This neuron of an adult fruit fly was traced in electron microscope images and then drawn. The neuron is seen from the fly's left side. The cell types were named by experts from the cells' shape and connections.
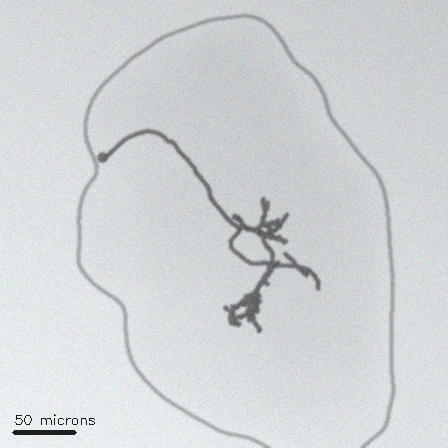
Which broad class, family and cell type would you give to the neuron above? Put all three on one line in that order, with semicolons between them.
central-brain intrinsic neuron; hemilineage AOTUv1_ventral; PS037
